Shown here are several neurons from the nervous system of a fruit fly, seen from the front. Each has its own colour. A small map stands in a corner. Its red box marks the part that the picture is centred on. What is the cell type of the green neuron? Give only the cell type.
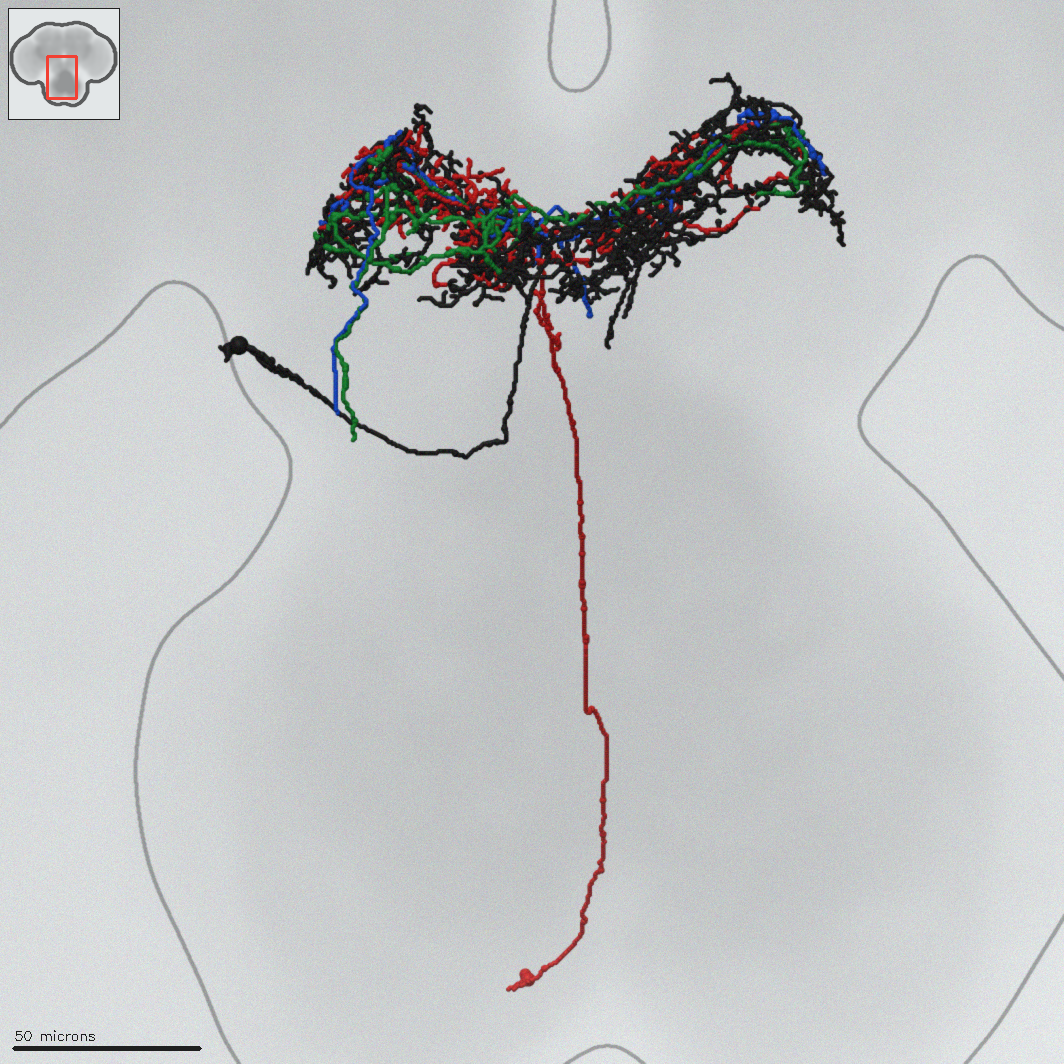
PhG10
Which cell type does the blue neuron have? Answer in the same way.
PhG13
